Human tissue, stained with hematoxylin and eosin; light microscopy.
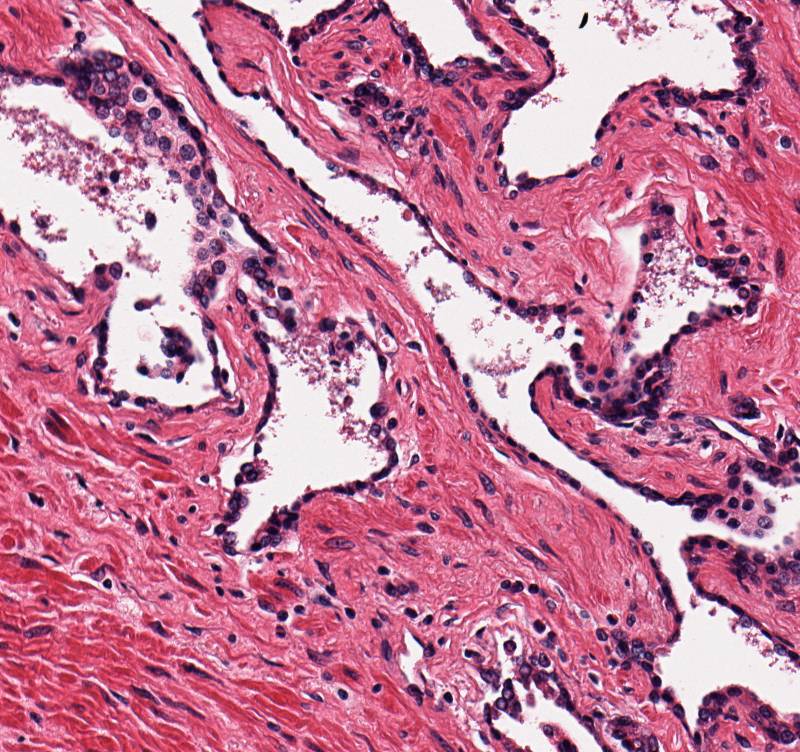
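Prostate: notice the lumens lined by a single layer of flattened to cuboidal cells with dark nuclei. At upper left, a cluster of detached rounded cells with round nuclei and pale cytoplasm sits within a lumen. Between lumens, pink fibromuscular stroma holds mostly spindle-shaped nuclei.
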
